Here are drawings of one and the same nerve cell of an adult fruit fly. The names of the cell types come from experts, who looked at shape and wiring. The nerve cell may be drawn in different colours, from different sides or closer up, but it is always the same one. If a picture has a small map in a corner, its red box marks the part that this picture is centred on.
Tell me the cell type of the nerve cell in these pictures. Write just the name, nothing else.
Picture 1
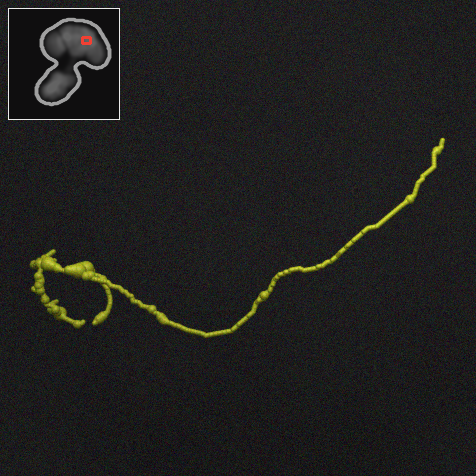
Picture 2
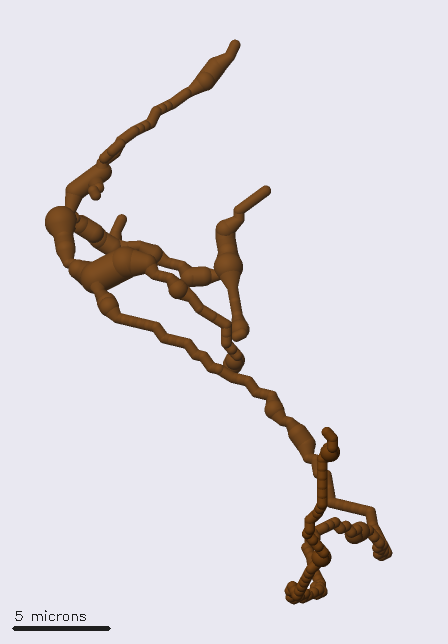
ORN_VM1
